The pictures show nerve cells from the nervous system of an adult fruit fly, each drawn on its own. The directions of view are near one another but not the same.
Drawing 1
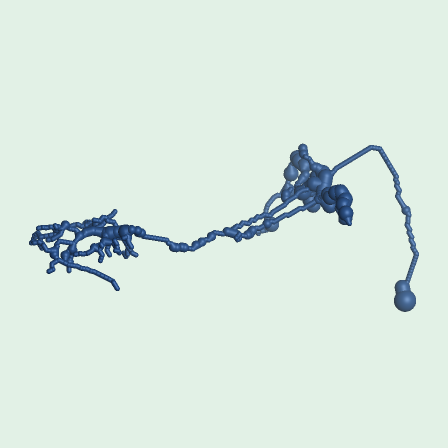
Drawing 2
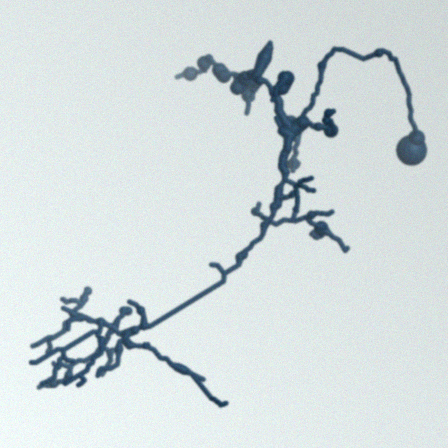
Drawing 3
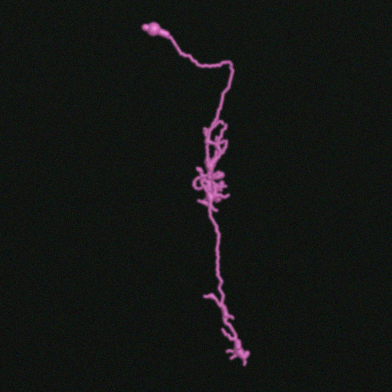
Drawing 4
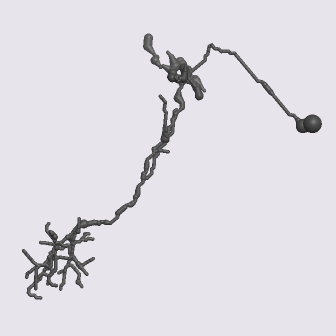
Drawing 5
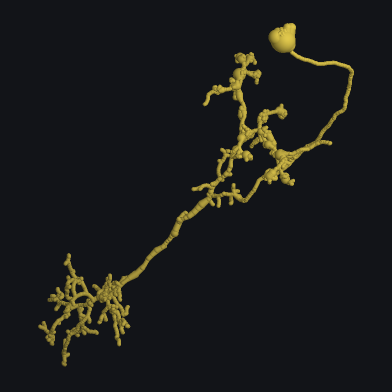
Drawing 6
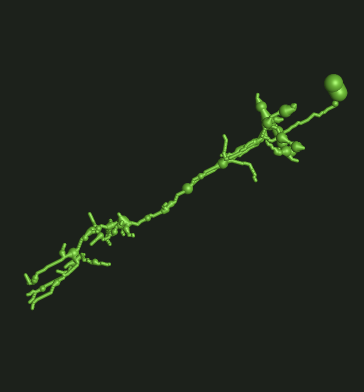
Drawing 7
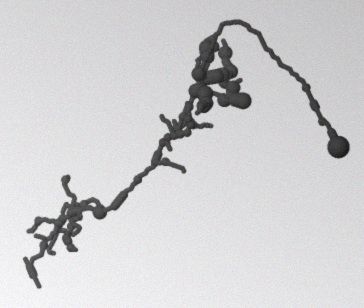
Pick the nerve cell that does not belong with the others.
Drawing 3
